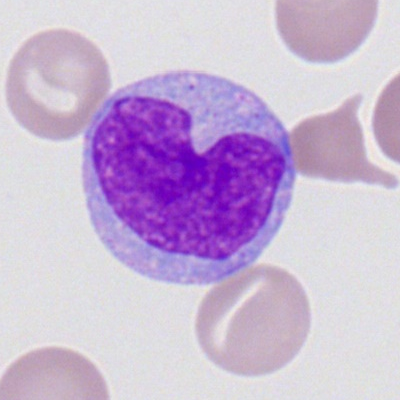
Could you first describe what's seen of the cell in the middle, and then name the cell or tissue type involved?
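The cell has a round, smooth outline. Its nucleus is kidney-shaped, with a deep notch at the top, and forms one single mass rather than separate lobes. The chromatin is fine and lacy, without coarse dark clumps. This is a monocyte.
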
